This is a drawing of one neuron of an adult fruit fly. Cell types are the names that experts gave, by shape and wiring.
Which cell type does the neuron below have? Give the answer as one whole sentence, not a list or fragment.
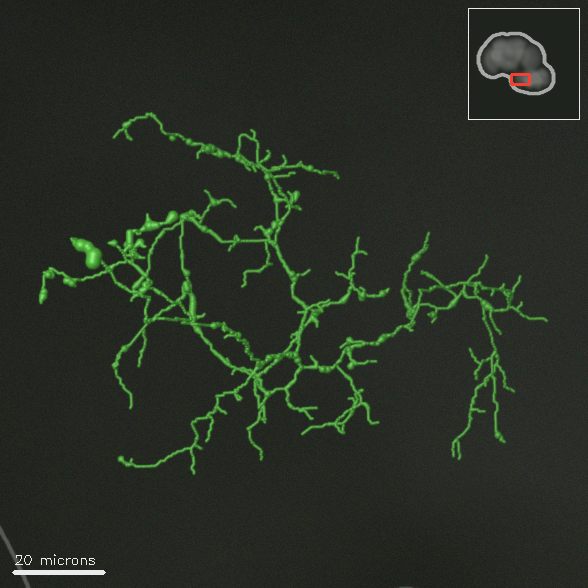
The neuron is categorized under cell type IN16B077.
